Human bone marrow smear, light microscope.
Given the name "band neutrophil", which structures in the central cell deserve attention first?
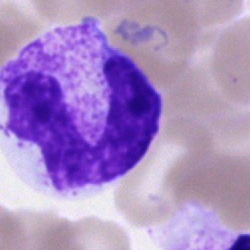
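The nucleus of this band neutrophil is bent into a U shape whose opening faces upward.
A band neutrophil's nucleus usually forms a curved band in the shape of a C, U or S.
The U seen here matches that. Its two arms are joined by a broad band running across the bottom of the cell.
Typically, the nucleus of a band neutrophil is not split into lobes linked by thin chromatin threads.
The broad join here is no thin thread, so it fits as well. The outline is roughly round, slightly irregular along the top, and pale lilac cytoplasm fills the centre between the arms of the nucleus.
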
